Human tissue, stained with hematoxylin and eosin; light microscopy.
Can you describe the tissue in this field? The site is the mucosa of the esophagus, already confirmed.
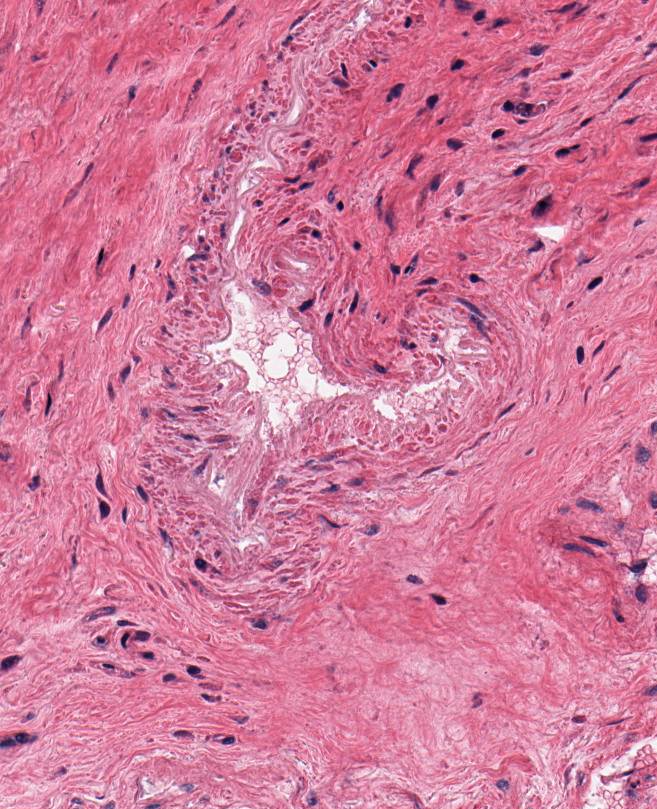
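At the centre of the field sits a single small vessel with an irregular, branching lumen. The lumen holds only a little pale, bubbly material and no packed red blood cells. Around the vessel, densely packed, strongly eosinophilic fibres run in interlacing bundles. Nuclei scattered through this surrounding tissue are dark, elongated and spindle-shaped.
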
